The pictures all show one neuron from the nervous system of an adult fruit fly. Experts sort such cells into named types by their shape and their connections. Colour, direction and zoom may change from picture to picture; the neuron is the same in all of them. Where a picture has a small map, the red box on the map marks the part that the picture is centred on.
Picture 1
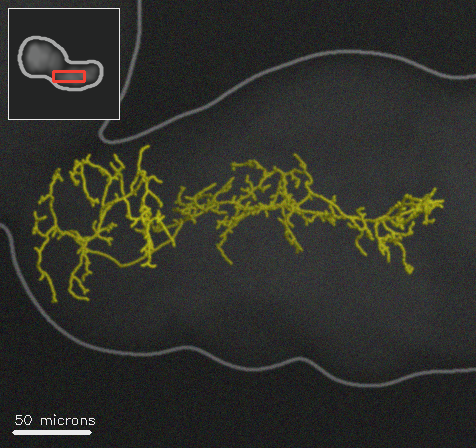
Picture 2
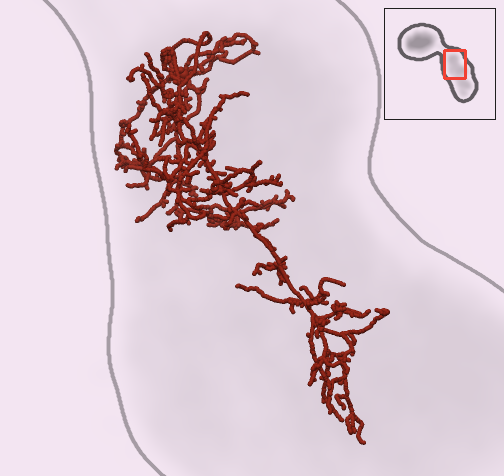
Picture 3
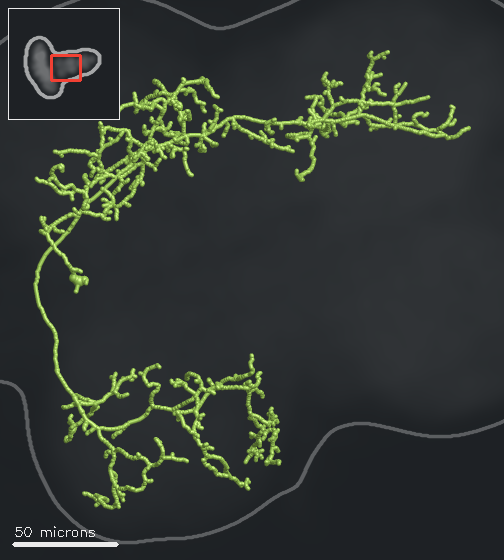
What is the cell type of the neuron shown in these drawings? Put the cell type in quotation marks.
"IN01A018"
